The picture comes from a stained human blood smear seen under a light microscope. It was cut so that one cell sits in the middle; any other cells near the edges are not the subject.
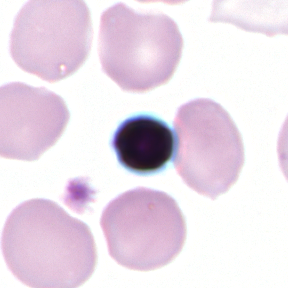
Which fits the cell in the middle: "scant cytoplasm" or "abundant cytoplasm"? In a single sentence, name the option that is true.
Its cytoplasm amounts to no more than a narrow rim.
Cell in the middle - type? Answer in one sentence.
In short, the cell at the center is a normoblast.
